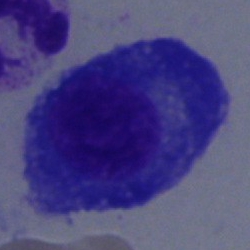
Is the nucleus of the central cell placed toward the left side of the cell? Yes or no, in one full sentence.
Yes, toward the left of the cell is where its nucleus lies.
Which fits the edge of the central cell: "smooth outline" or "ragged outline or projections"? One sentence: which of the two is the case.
It is a rough edge that this cell shows.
